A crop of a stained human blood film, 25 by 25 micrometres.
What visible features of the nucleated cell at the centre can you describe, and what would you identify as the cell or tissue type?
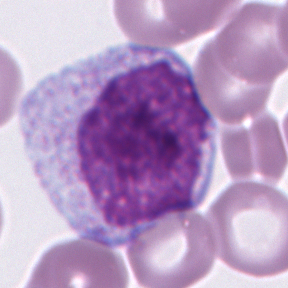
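Cell outline irregular, somewhat angular, not round. Nucleus single and unlobed, about 15 by 11 micrometres, border irregular and slightly angular. Cytoplasm pale grey-blue, broadest on the left, dusted with fine pinkish-purple granules. Identification: promyelocyte.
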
